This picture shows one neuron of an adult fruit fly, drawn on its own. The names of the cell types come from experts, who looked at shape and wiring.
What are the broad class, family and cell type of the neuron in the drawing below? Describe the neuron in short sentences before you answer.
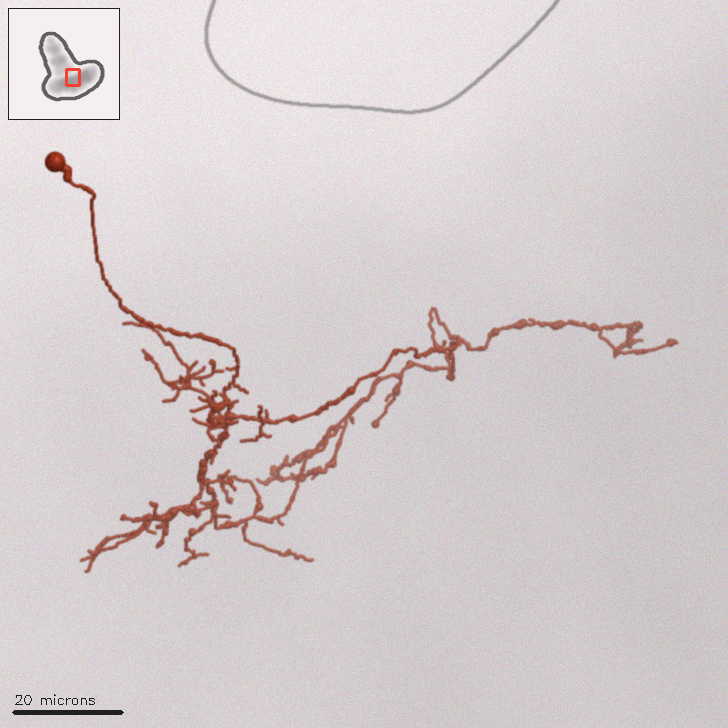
The cell body is at the upper left of the picture. By the scale bar it is about 120 microns wide in this view. The picture shows dozens of branch ends. This is a central-brain intrinsic neuron. The family is hemilineage CLp1. Its cell type is PS109.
